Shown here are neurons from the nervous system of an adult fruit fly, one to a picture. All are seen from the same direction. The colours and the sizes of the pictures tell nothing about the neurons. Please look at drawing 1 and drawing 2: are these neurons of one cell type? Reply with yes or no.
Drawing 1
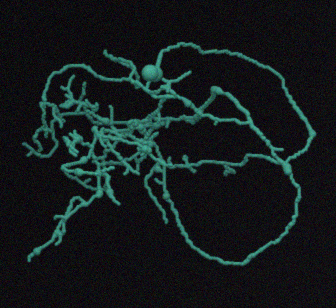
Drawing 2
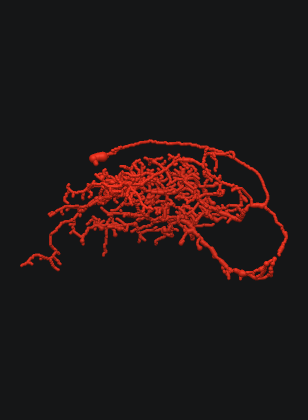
no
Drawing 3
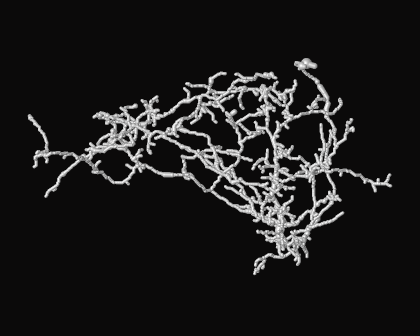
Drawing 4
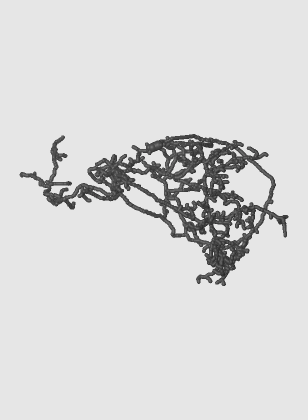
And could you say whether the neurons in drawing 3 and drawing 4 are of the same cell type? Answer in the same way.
yes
